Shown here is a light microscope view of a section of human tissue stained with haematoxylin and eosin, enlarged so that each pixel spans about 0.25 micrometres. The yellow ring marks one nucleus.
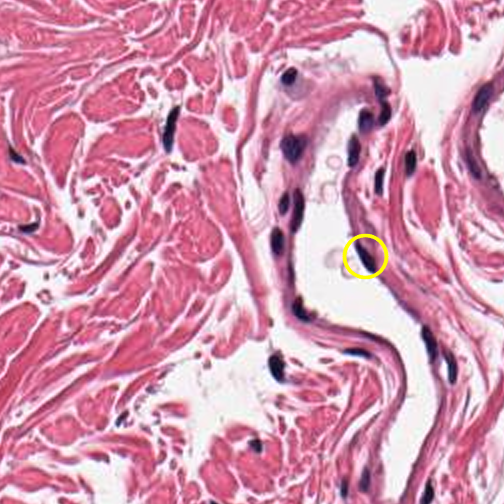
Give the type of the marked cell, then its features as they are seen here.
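The marked cell is an endothelial cell. The nucleus is elongated and flattened, with its long axis running along the edge of the lumen. The nucleus is dark and fairly evenly stained throughout. No separate cytoplasm can be made out; at most a thin pink rim merges into the wall behind it. It lies on the inner surface of a vessel wall, facing an open lumen that holds a few pale round cells, with wavy pink fibres on its other side.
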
